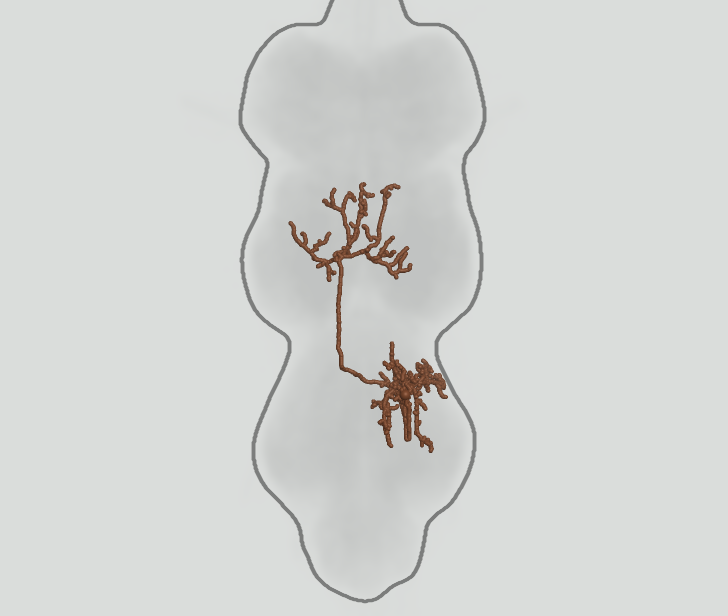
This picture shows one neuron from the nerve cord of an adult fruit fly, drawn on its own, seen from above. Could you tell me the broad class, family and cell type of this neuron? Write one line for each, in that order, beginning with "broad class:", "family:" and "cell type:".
broad class: nerve-cord intrinsic neuron
family: hemilineage 18B
cell type: IN18B042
